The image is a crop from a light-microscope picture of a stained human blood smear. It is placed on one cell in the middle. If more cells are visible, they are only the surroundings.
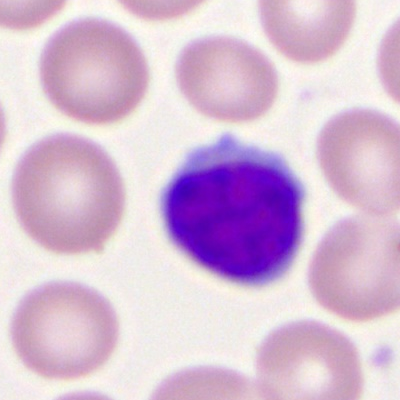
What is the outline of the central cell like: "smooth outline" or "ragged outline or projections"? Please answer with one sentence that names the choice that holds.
There is a ragged or frayed edge, or there are projections, blebs or tags, on this cell.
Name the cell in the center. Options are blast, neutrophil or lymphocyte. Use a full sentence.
Among the cells in view, the one in the middle is a lymphocyte.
